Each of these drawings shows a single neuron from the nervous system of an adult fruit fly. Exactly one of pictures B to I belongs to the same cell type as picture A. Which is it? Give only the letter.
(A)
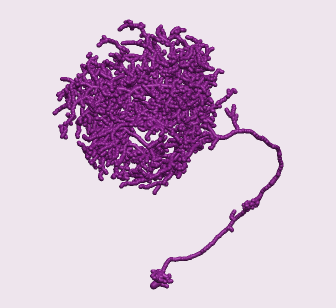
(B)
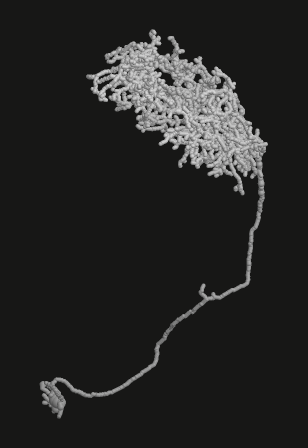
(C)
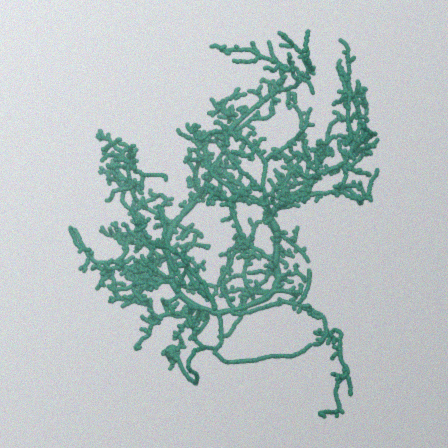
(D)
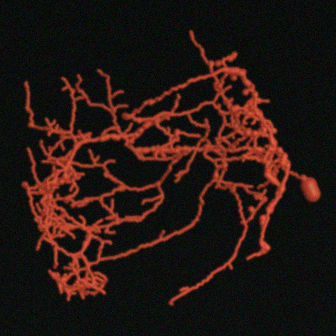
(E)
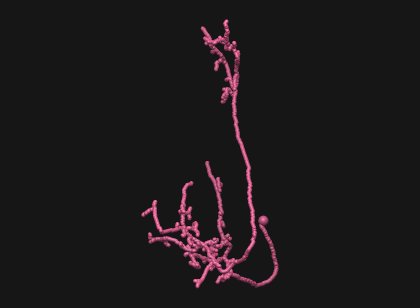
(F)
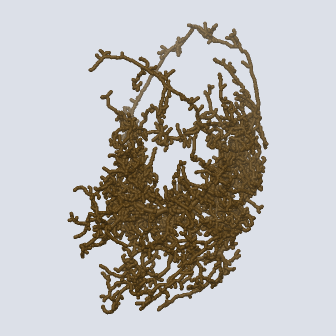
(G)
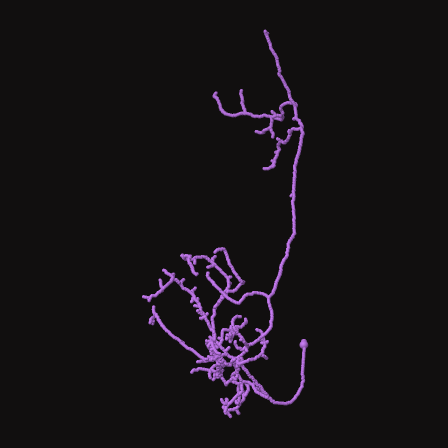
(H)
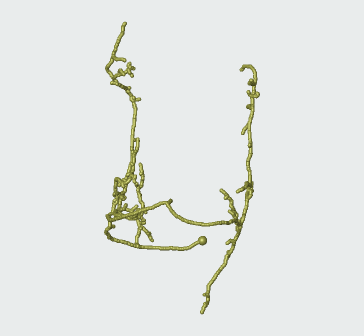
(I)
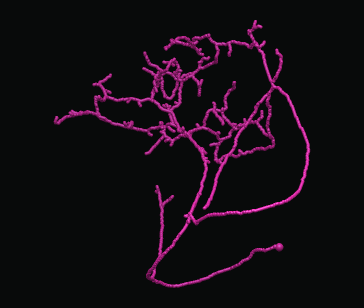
F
